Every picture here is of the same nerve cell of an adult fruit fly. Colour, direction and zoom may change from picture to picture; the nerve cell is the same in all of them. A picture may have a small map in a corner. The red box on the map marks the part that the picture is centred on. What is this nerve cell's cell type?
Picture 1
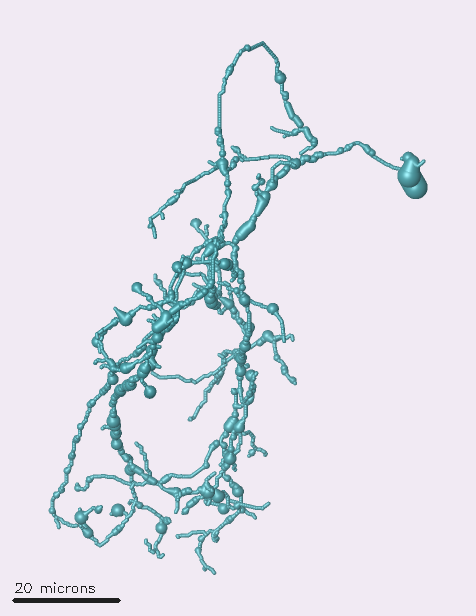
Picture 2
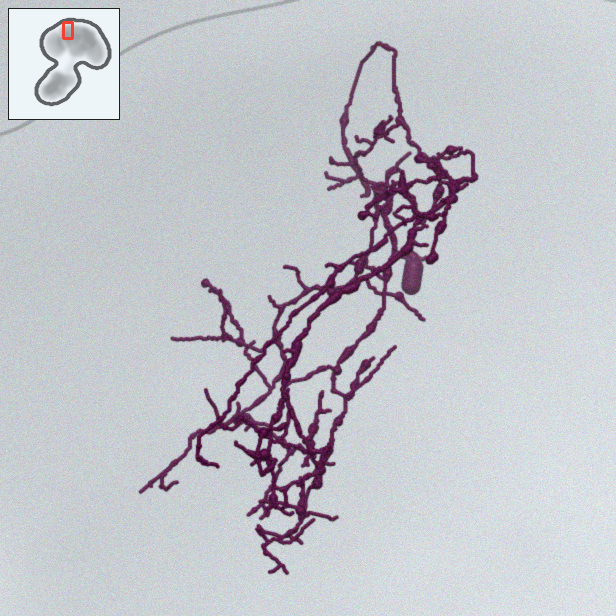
SLP286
